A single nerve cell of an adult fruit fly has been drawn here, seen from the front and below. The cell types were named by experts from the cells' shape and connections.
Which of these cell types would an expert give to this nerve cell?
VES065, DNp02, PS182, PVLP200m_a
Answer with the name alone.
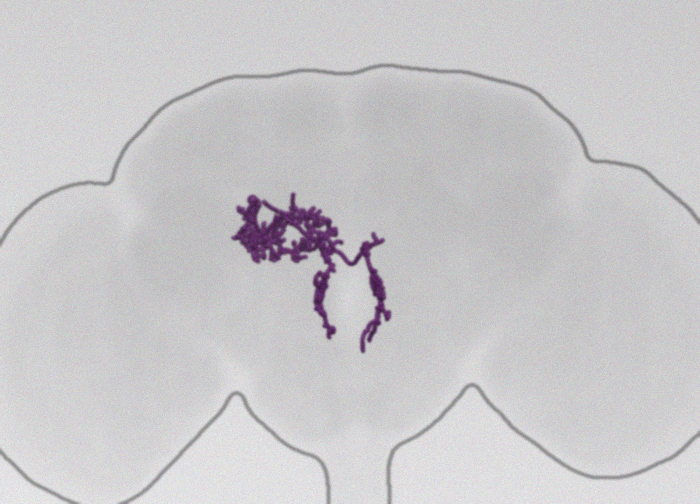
VES065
